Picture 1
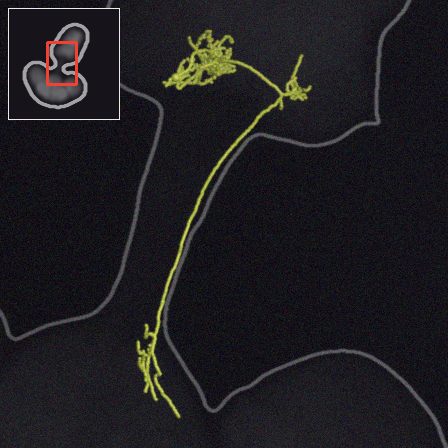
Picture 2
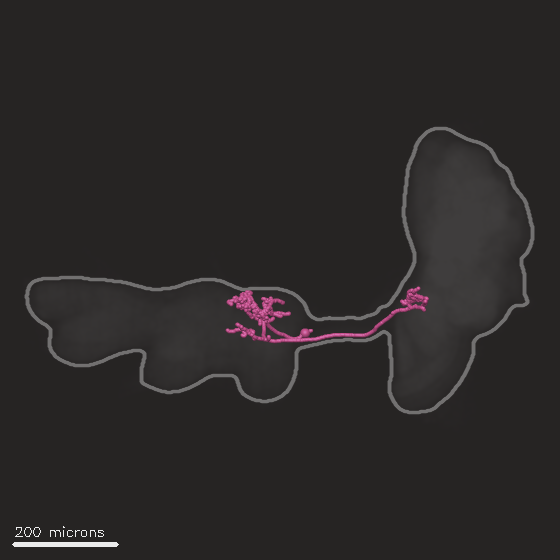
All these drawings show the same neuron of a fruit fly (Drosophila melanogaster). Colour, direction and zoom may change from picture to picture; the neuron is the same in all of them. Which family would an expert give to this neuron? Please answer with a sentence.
The family is hemilineage 07B.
